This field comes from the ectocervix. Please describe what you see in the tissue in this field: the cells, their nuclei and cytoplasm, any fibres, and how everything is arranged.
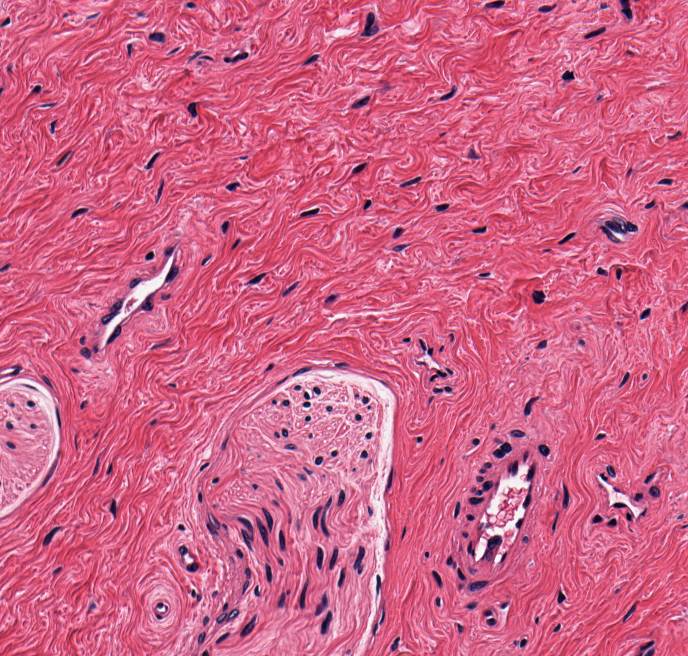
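This is mostly dense collagenous connective tissue. You'll notice the eosinophilic collagen bundles are wavy and head off in many different directions. Tucked sparsely between them are dark, elongated, spindle-shaped nuclei. Down at the lower right there's a small thin-walled vessel with red blood cells inside.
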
